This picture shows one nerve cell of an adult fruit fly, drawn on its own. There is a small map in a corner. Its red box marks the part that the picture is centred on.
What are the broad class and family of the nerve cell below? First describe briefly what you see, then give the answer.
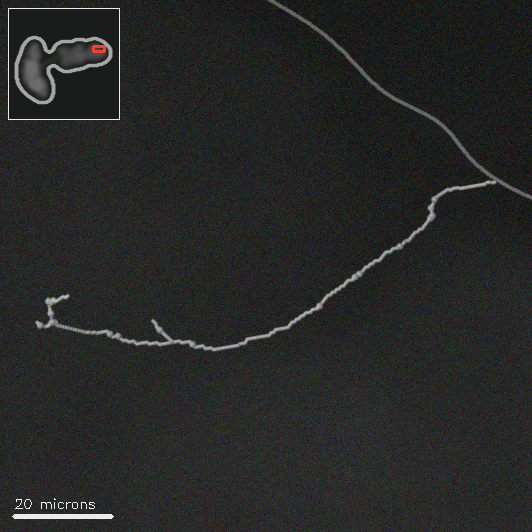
The drawing shows no cell body. From left to right in the picture it spans about 95 microns. It has a dozen or fewer branch ends. This is a sensory neuron entering the nerve cord. Its family is called class gustatory.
